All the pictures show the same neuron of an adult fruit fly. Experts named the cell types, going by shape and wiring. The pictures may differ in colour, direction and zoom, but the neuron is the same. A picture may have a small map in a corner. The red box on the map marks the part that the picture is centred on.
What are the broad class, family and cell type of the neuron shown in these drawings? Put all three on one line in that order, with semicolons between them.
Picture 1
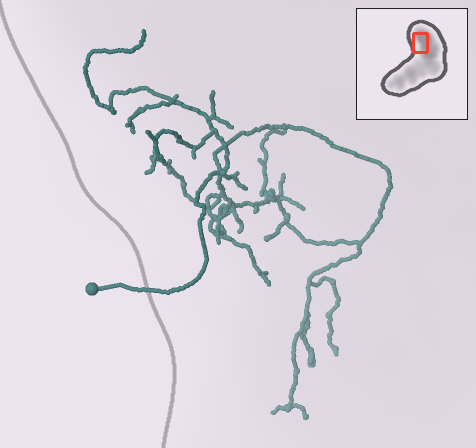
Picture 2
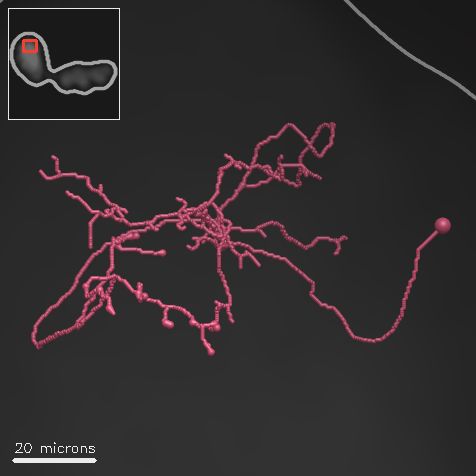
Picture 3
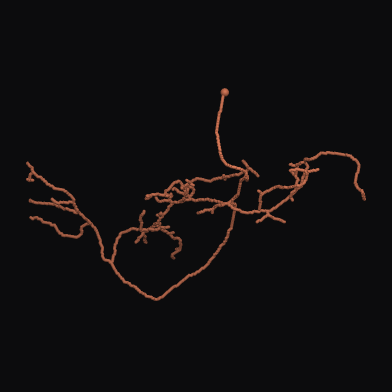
central-brain intrinsic neuron; hemilineage DM3_dorso_medial; SMP521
